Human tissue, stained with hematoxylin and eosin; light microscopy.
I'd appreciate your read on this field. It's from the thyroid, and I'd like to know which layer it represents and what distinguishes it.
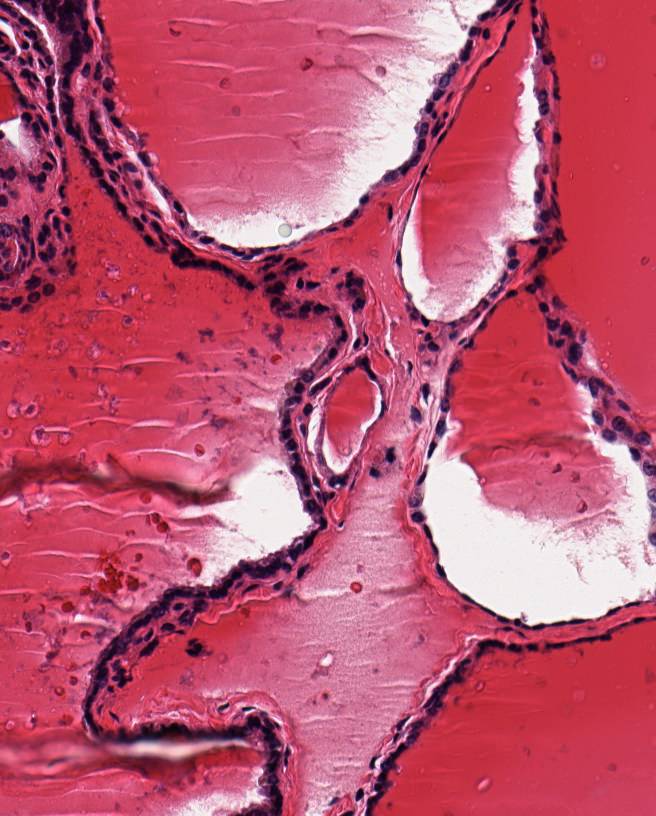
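It's thyroid follicle: large, closely packed follicles of pink material, thin partitions between them. Each has a single lining layer of flattened to low cuboidal cells with dark nuclei.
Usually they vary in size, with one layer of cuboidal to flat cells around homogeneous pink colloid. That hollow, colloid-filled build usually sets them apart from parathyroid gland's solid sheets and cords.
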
